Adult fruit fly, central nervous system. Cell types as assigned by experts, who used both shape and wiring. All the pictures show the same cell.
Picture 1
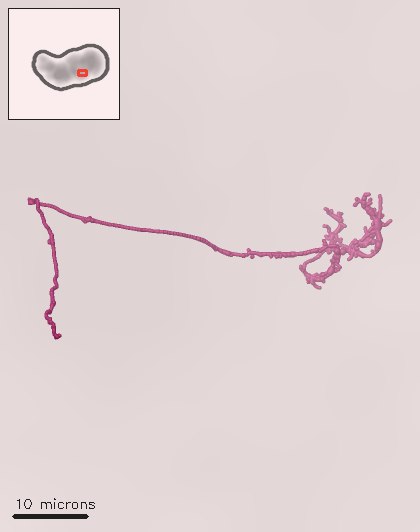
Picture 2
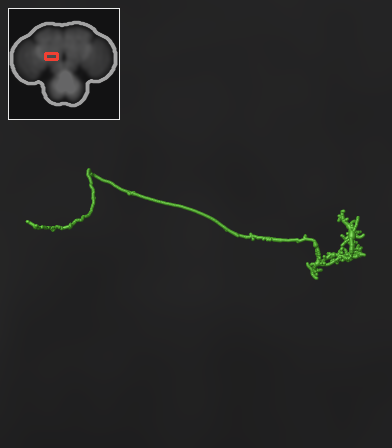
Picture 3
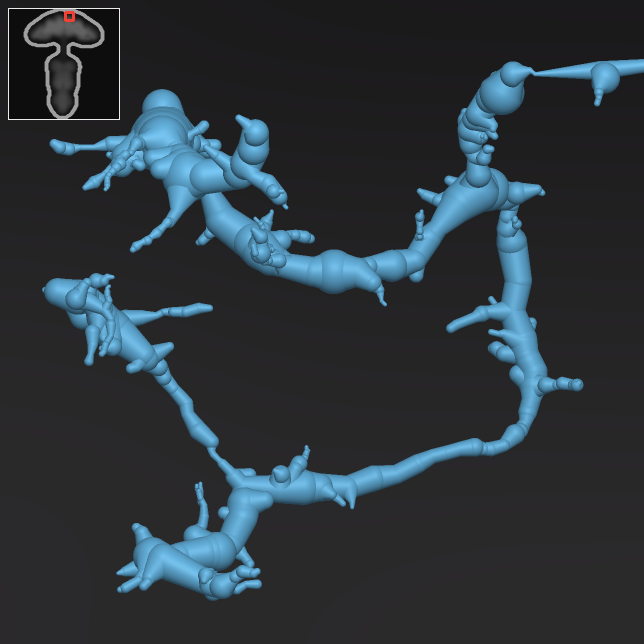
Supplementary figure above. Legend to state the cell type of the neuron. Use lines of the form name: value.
cell type: ORN_VA7m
